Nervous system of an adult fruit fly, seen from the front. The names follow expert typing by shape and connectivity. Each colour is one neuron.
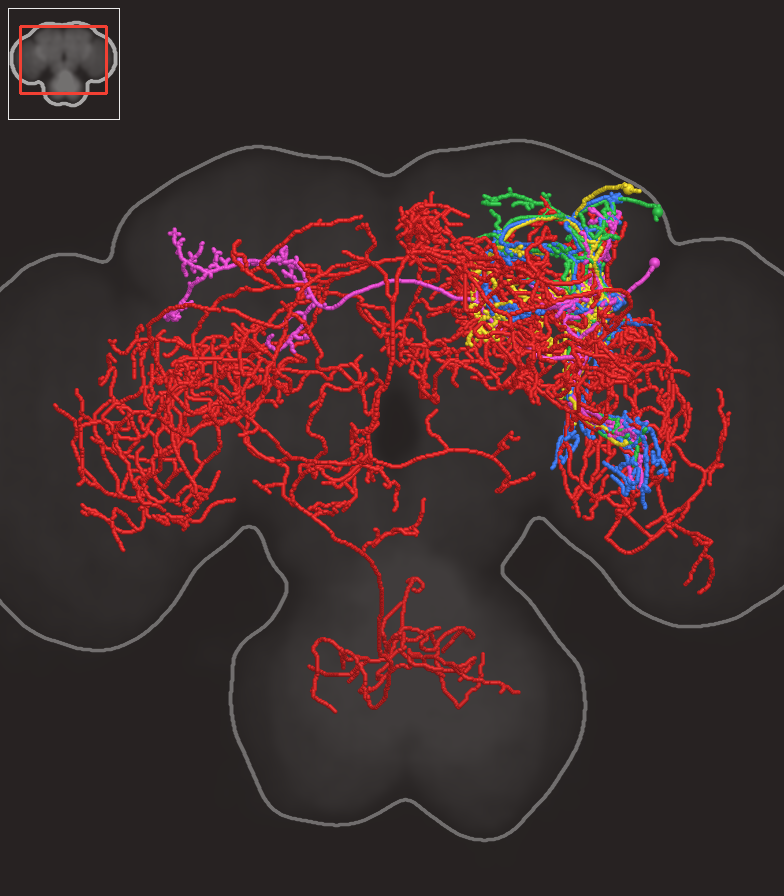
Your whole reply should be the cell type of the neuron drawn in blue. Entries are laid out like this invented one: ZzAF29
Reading: SLP250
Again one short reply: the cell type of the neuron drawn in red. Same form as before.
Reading: DNp27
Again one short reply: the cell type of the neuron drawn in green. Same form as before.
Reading: SLP249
